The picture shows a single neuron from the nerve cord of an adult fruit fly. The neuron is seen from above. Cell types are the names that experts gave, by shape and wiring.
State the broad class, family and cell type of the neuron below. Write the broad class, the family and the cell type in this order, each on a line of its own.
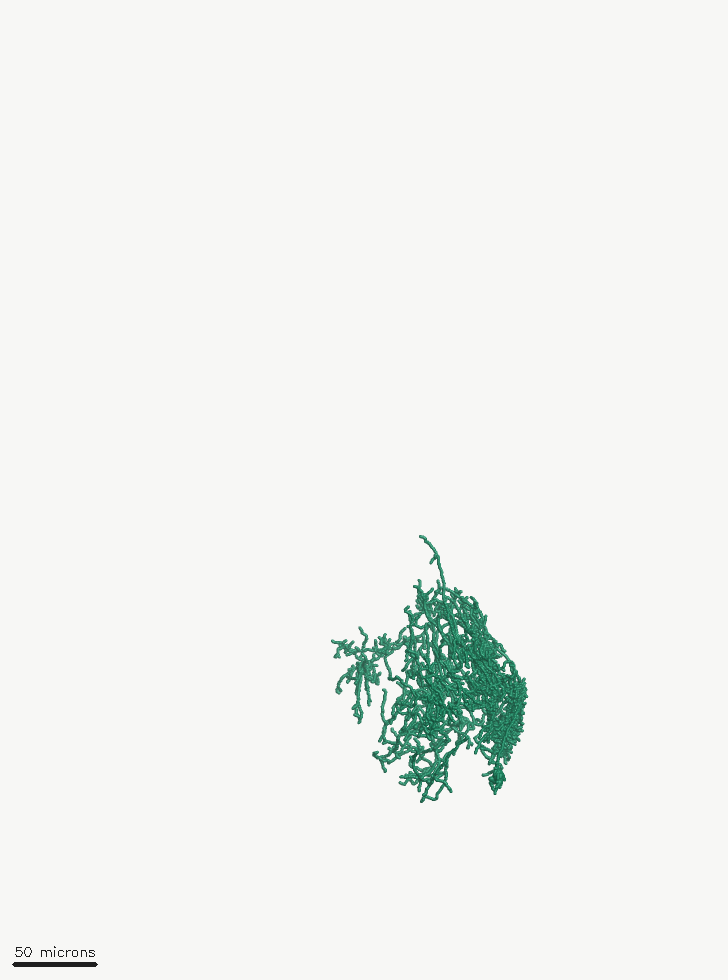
nerve-cord intrinsic neuron
hemilineage 09A
IN09A001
